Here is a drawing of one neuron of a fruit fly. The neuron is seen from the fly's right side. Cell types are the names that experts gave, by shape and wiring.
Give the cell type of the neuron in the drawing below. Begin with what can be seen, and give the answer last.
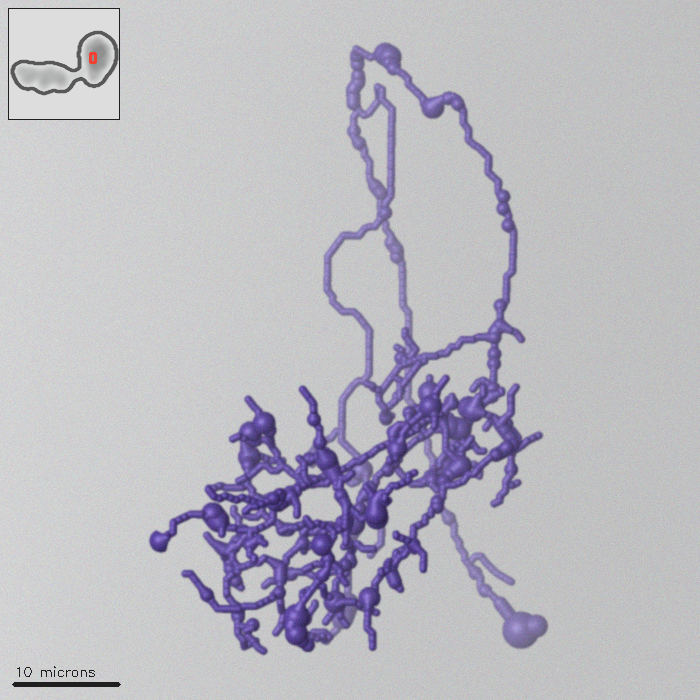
The cell body is at the lower right of the picture. By the scale bar it is about 60 microns tall in this view. Dozens of branch ends can be seen. This is an optic-lobe intrinsic neuron. It is of cell type Li23.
